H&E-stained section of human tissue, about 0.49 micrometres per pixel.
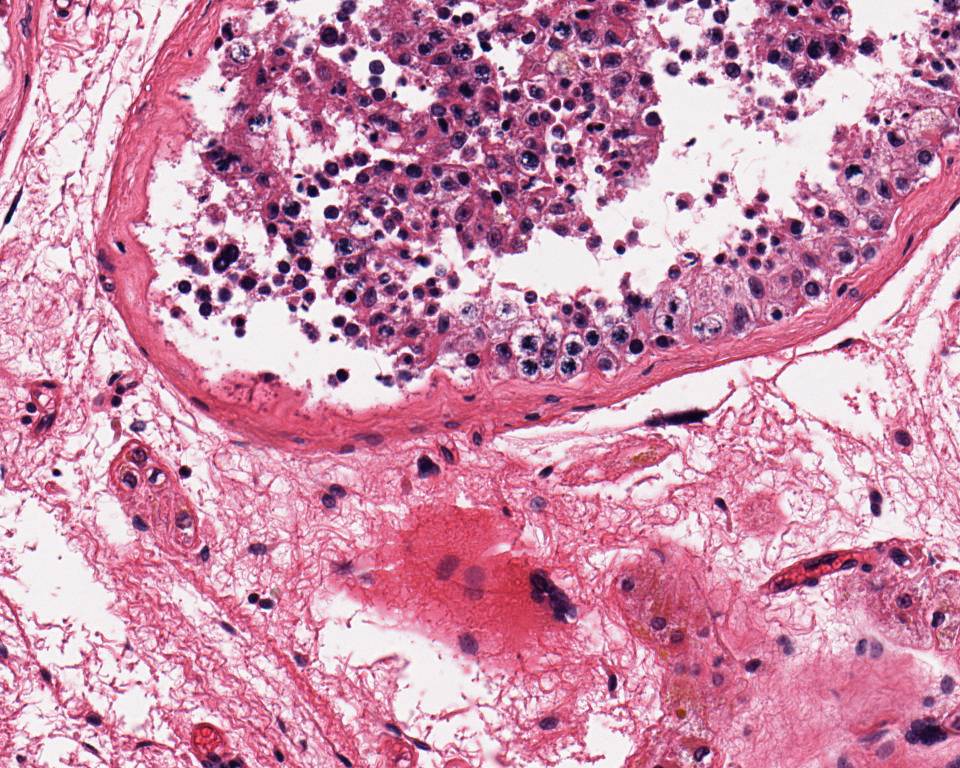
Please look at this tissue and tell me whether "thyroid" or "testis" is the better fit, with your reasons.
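This is testis. The tubule centre is crowded with loosely scattered cells bearing small, dark, round nuclei, not colloid.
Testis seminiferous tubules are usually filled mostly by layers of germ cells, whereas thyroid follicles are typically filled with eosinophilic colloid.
Large round cells with pale cytoplasm and coarse, thread-like chromatin lie along the lower right of its lining.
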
